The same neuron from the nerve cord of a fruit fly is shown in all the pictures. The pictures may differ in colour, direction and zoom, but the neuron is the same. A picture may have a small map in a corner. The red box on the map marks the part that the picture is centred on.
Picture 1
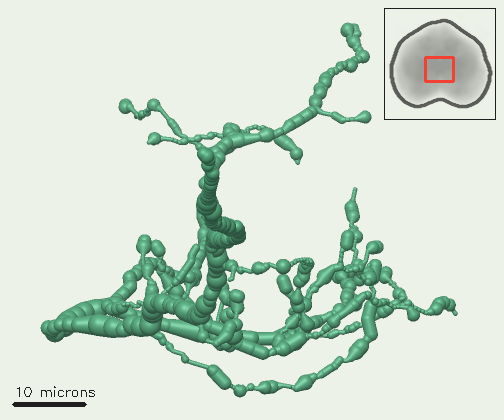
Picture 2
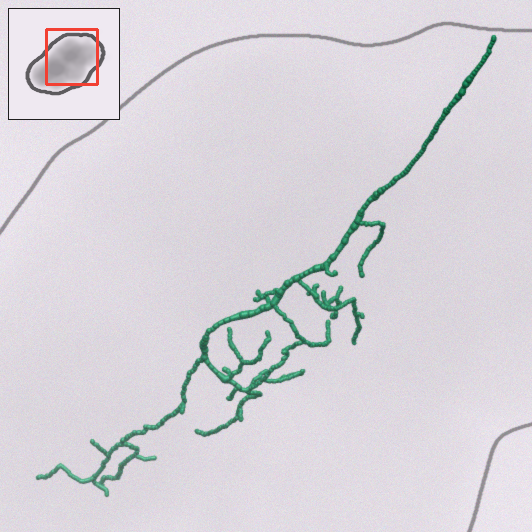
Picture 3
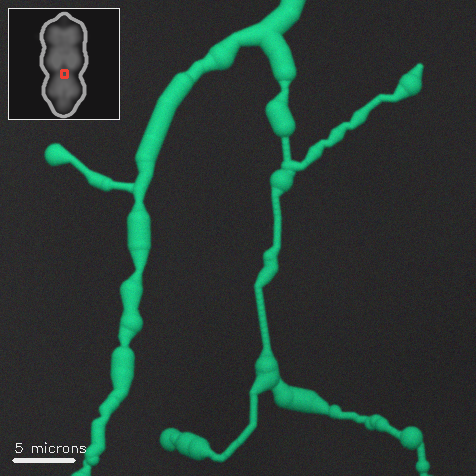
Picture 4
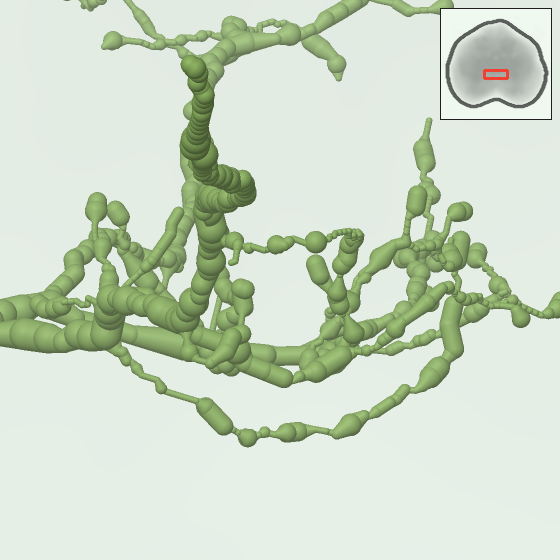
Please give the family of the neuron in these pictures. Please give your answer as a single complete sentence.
The neuron is a member of the hemilineage MX7 family.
